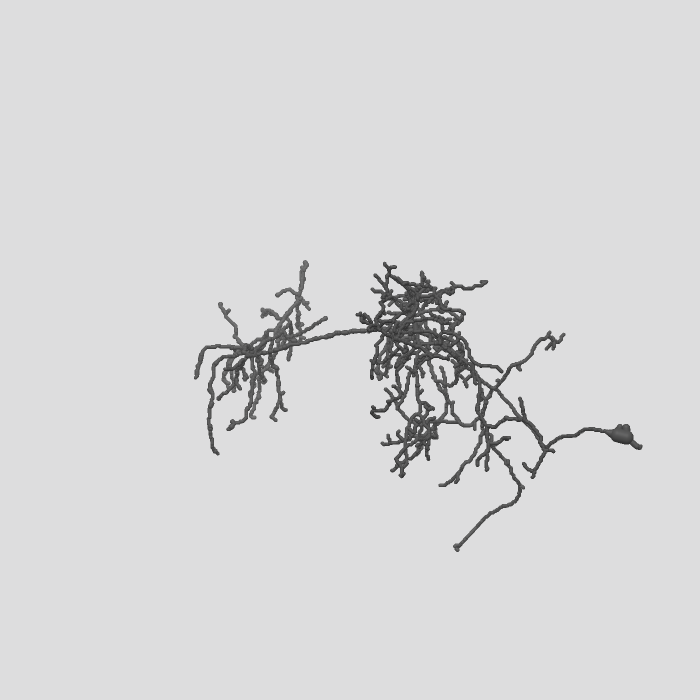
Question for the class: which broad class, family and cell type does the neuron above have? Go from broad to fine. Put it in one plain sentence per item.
A nerve-cord intrinsic neuron of hemilineage 08B, type IN08B030.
